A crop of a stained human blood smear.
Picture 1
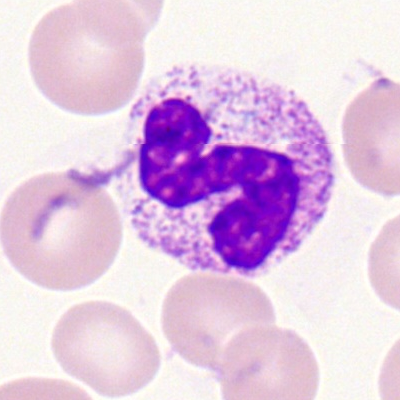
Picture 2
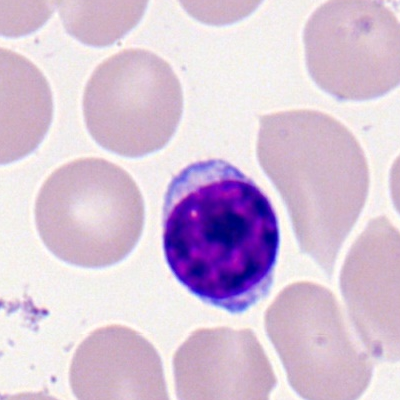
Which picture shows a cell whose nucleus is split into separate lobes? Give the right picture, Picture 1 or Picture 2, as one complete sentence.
It is in Picture 1 that the cell's nucleus is lobed.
